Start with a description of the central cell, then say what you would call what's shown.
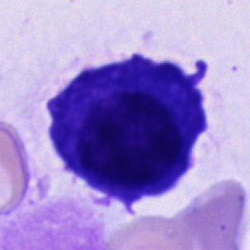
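Edge slightly bumpy and irregular; shape roughly round. Small curled projection from upper right edge. Nucleus very dark, darker than surrounding cytoplasm. No distinct granules in cytoplasm. Result: plasma cell.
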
